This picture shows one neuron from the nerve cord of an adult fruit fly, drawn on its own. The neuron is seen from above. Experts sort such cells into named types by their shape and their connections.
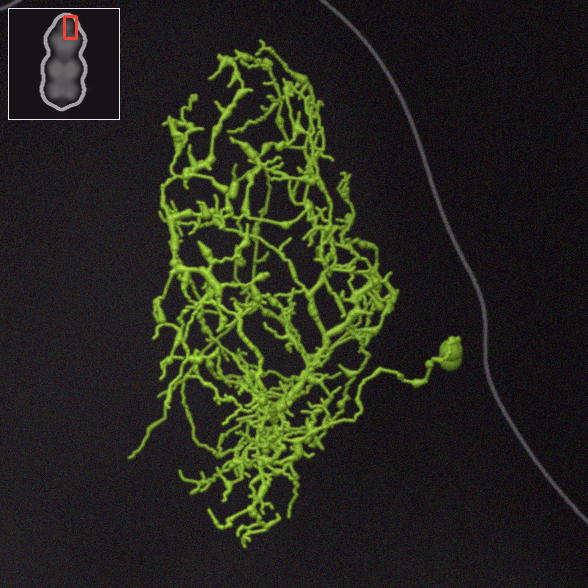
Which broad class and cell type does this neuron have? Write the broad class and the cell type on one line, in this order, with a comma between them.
nerve-cord intrinsic neuron, INXXX297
